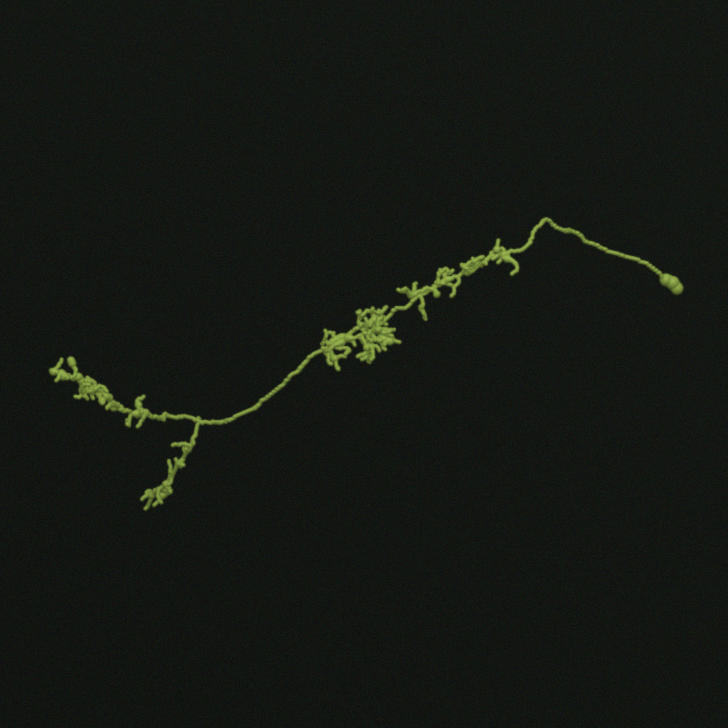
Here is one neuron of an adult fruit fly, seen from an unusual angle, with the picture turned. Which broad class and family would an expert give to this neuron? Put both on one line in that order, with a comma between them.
optic-lobe intrinsic neuron, TmY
